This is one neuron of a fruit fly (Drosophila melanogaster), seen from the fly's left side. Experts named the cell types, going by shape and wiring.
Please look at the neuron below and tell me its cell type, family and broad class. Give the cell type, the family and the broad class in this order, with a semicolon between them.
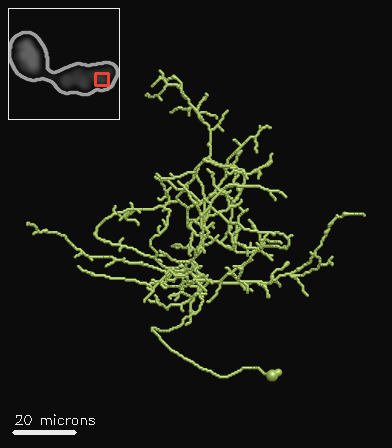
IN13B077; hemilineage 13B; nerve-cord intrinsic neuron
